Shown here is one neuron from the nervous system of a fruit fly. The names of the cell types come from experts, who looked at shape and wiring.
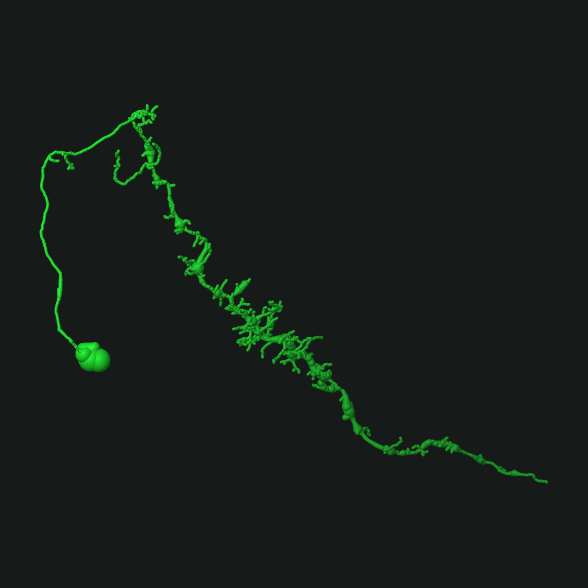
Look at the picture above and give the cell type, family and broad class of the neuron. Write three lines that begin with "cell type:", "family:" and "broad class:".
cell type: Dm3a
family: Dm
broad class: optic-lobe intrinsic neuron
